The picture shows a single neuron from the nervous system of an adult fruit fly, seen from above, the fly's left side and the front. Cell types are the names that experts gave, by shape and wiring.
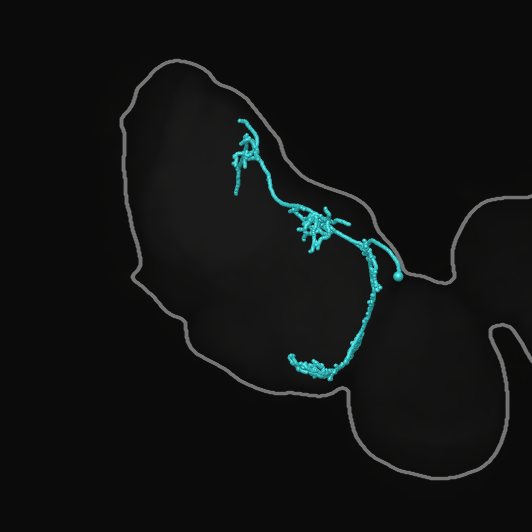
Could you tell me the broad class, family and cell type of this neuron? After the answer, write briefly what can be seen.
Its broad class is central-brain intrinsic neuron. The family is hemilineage LHp2. The cell type is CB1744. The cell body is on the right of the picture. As drawn here it is taller than it is wide.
